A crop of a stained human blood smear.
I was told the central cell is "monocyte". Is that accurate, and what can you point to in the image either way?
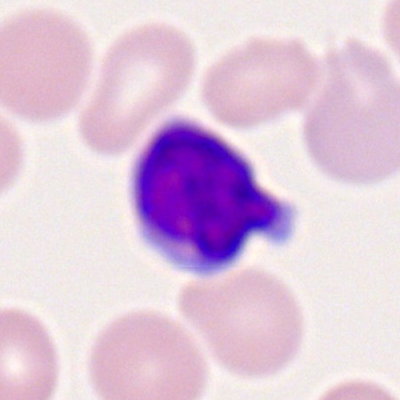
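Start with the nucleus filling most of this cell and the thin pale blue rim of cytoplasm, mainly along the lower left edge.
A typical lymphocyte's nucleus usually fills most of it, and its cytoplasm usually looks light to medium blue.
These speak for lymphocyte, so monocyte is not the right name. No nucleolus is visible, and that would suit either name.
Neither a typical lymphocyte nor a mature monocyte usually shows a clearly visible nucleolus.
The chromatin is dark purple and densely clumped. A small blunt knob juts from the irregular right side.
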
